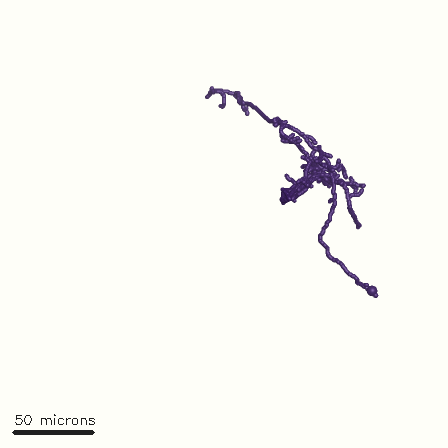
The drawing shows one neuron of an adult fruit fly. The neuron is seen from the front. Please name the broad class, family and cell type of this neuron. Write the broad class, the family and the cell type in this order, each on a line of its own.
nerve-cord intrinsic neuron
hemilineage 12A
IN12A046_b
